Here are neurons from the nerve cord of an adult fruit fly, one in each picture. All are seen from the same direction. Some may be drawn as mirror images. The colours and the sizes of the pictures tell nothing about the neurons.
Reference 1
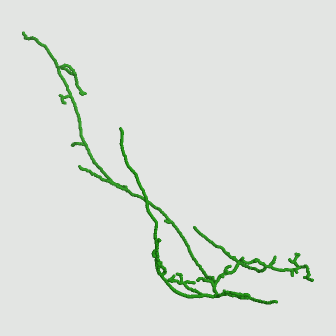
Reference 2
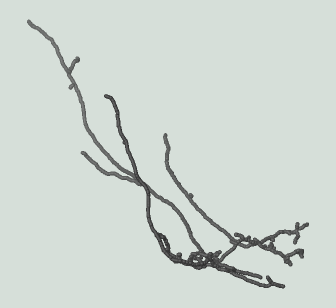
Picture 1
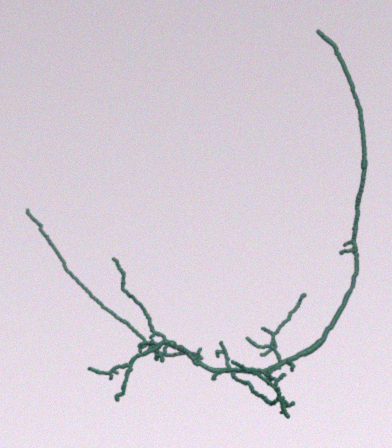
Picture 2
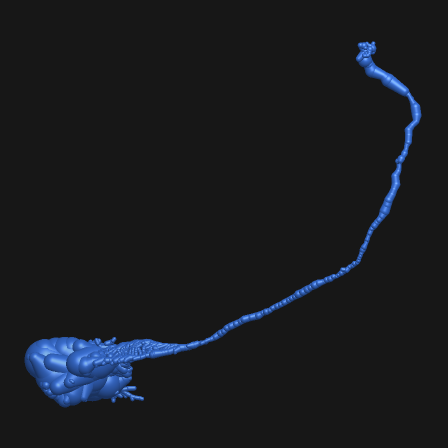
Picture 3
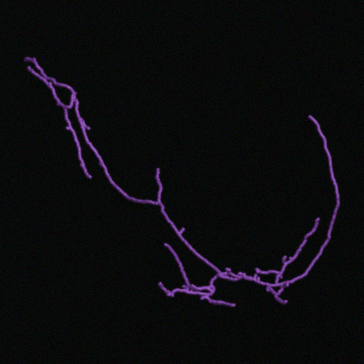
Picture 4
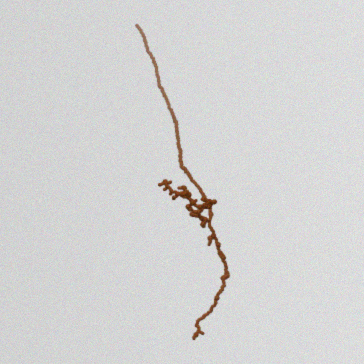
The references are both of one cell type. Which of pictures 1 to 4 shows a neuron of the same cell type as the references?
3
